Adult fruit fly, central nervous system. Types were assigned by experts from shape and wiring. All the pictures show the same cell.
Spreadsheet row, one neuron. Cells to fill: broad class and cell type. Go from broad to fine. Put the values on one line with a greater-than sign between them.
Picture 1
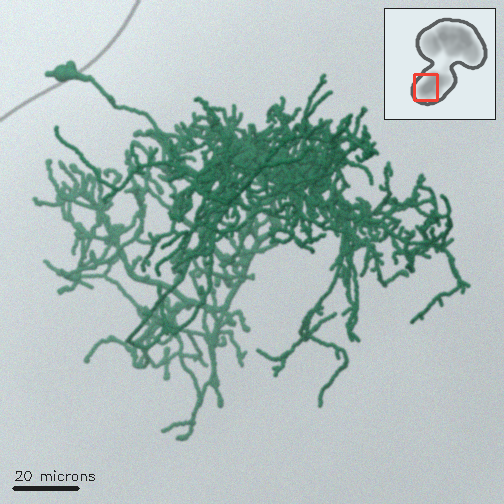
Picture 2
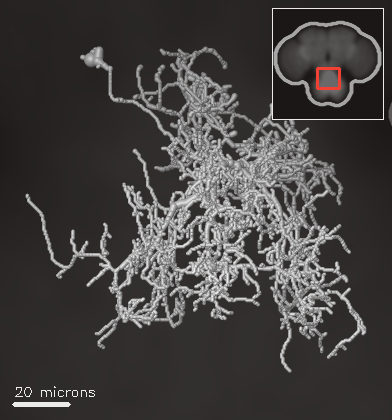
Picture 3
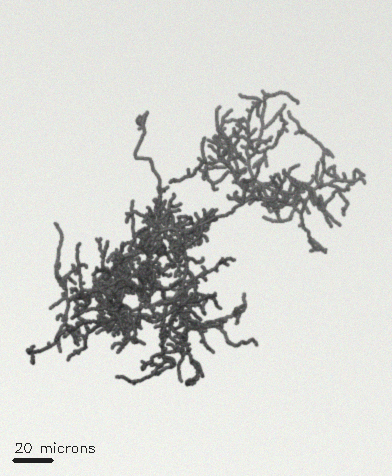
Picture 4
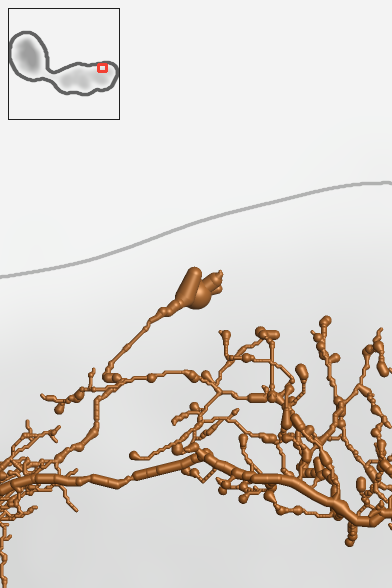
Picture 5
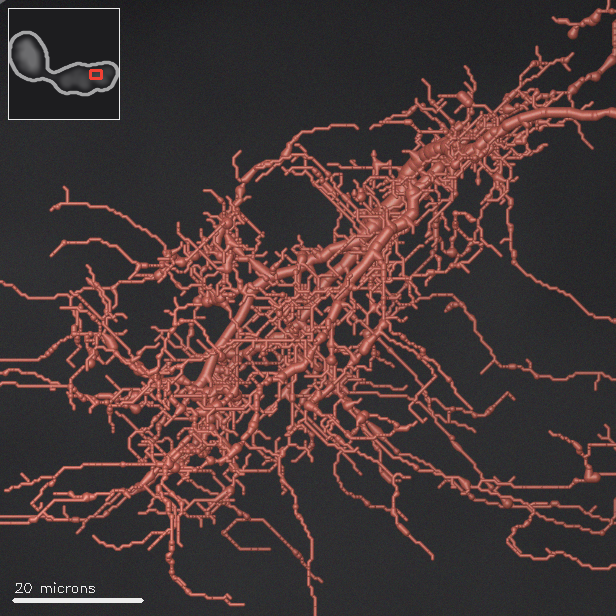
nerve-cord intrinsic neuron > INXXX039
